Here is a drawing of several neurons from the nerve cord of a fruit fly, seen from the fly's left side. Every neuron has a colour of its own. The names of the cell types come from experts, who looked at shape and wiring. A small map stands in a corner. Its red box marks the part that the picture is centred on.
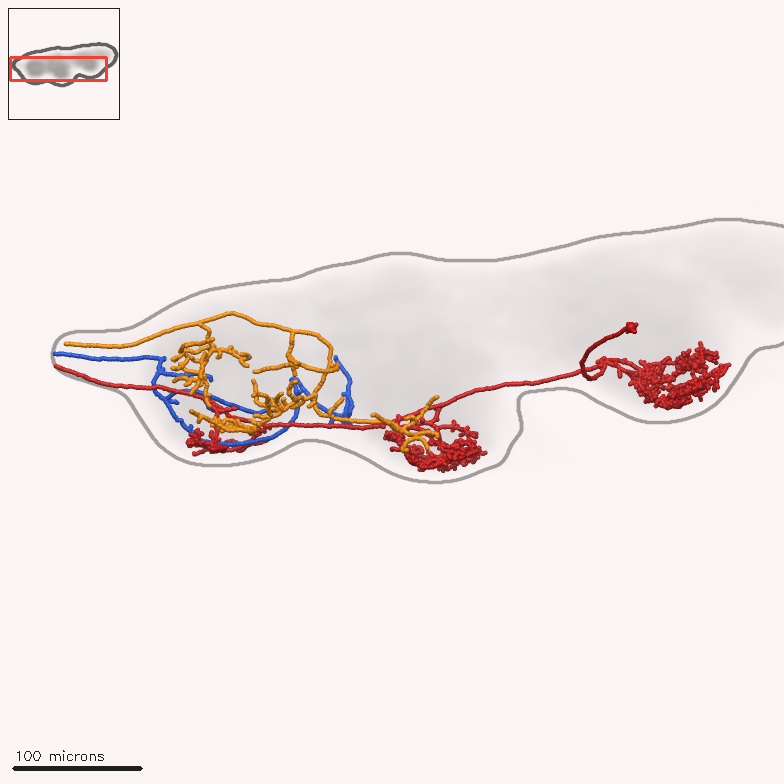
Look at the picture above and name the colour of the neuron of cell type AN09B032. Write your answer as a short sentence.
The colour is red.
